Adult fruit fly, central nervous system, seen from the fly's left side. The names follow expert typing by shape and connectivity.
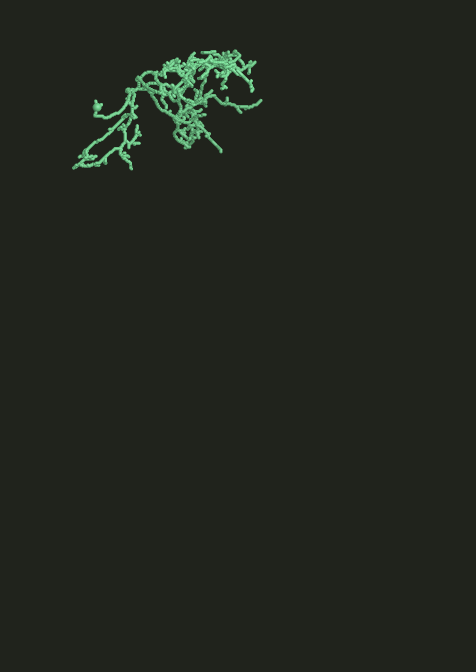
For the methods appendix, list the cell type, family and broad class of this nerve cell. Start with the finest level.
SMP107; hemilineage SMPad1; central-brain intrinsic neuron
